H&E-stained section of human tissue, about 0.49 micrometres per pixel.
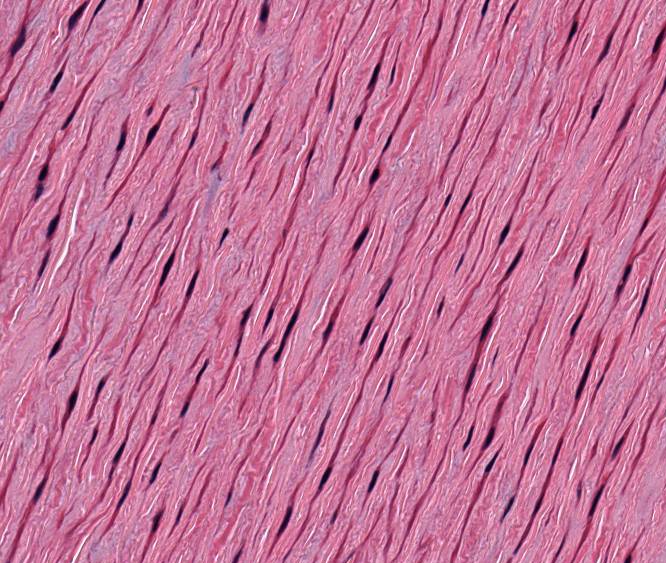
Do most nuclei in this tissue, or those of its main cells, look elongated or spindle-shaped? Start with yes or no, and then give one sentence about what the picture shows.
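Yes. The fibroblast nuclei are elongated, spindle-shaped and darkly stained.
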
